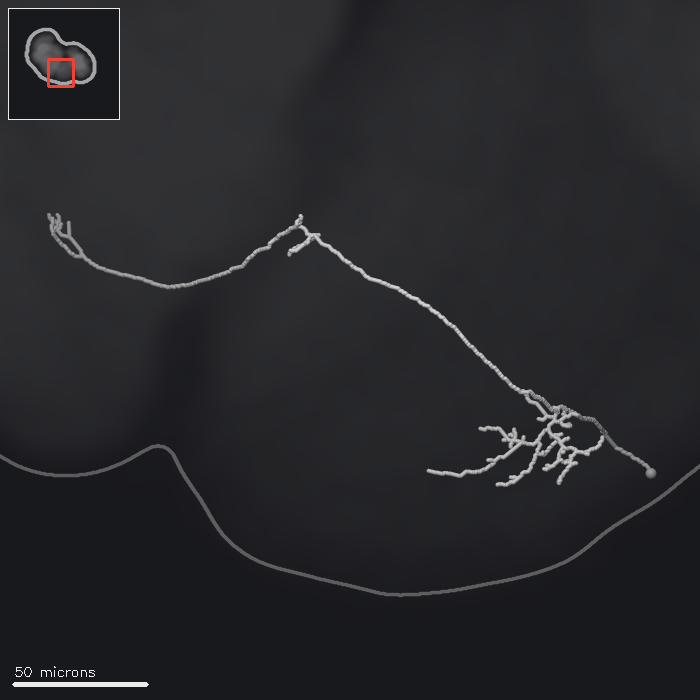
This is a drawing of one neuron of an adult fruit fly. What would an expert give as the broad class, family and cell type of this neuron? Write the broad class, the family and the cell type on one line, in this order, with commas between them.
visual projection neuron, MeTu, MeTu4e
